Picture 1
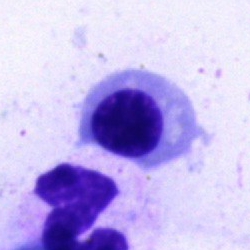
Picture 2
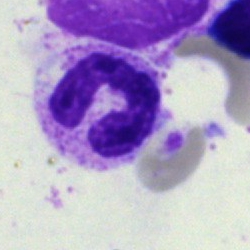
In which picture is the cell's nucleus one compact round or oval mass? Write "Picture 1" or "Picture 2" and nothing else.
Picture 1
